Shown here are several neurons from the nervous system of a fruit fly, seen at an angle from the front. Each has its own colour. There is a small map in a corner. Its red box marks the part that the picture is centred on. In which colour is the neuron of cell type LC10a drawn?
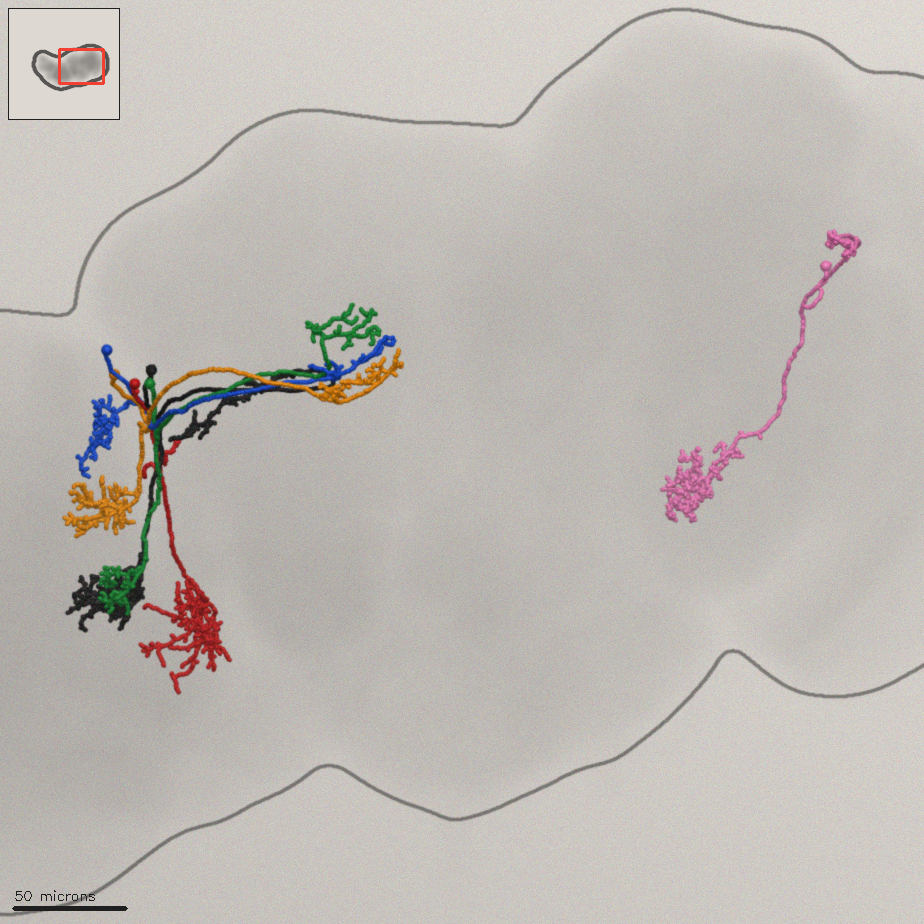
orange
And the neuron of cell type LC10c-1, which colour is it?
blue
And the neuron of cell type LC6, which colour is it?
black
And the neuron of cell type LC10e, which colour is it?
pink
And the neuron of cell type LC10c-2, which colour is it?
green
